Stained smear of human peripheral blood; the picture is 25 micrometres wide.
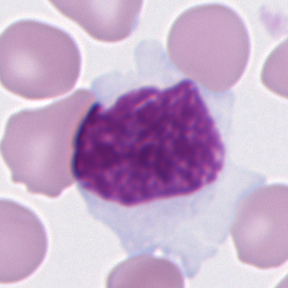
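Hairy cell, taken point by point. Nucleus first: a single unlobed mass with an irregular, somewhat angular outline. Next, the cytoplasm, very pale greyish blue and lying mostly below and to the right of the nucleus. Last, its edge, which pushes out in several short, pointed projections.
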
